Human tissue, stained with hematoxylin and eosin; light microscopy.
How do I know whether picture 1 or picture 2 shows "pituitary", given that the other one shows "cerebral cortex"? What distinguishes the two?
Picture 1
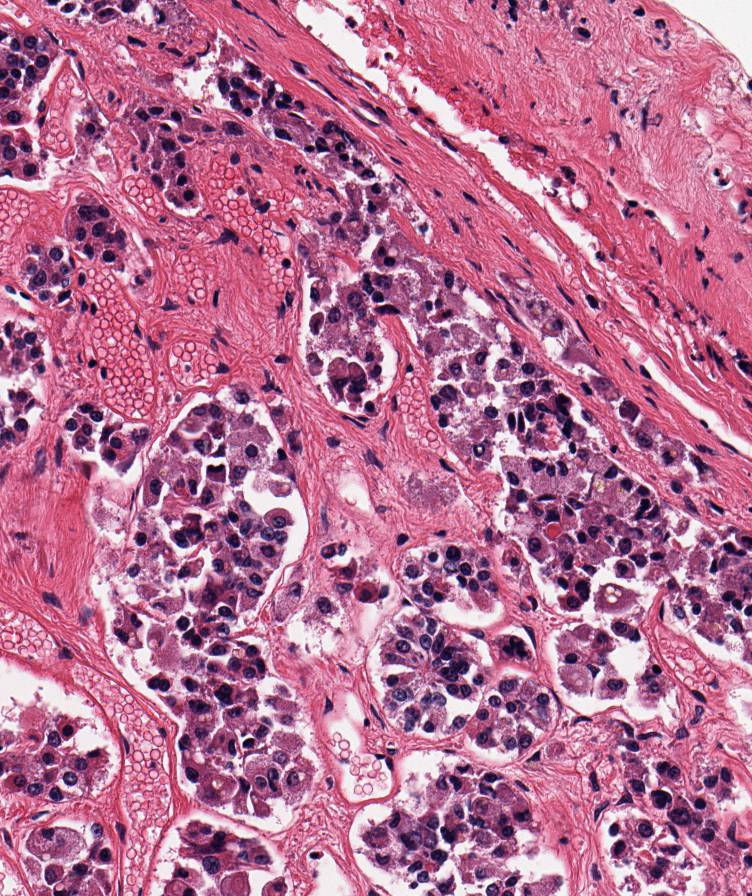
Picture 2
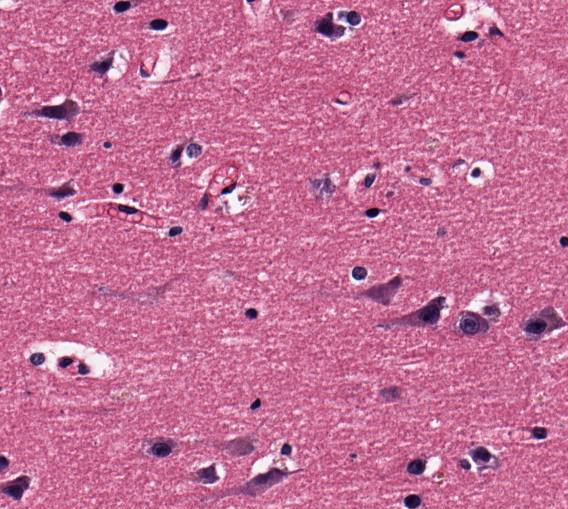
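Pituitary appears in picture 1; cerebral cortex appears in picture 2. The pituitary field consists mostly, from the left and centre down to the bottom, of cells grouped in nests separated by thin fibrous septa, with thin-walled vessels packed with red blood cells in the septa, most conspicuous on the left. The nested cells have abundant granular pink-to-purple cytoplasm and round dark nuclei, some distinctly larger than those of their neighbours. The cerebral cortex field is a finely granular pink matrix throughout, without epithelium or glands, and small round dark-staining nuclei are scattered singly across it. In its lower right, one cell has a round pale nucleus with a single prominent nucleolus.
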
